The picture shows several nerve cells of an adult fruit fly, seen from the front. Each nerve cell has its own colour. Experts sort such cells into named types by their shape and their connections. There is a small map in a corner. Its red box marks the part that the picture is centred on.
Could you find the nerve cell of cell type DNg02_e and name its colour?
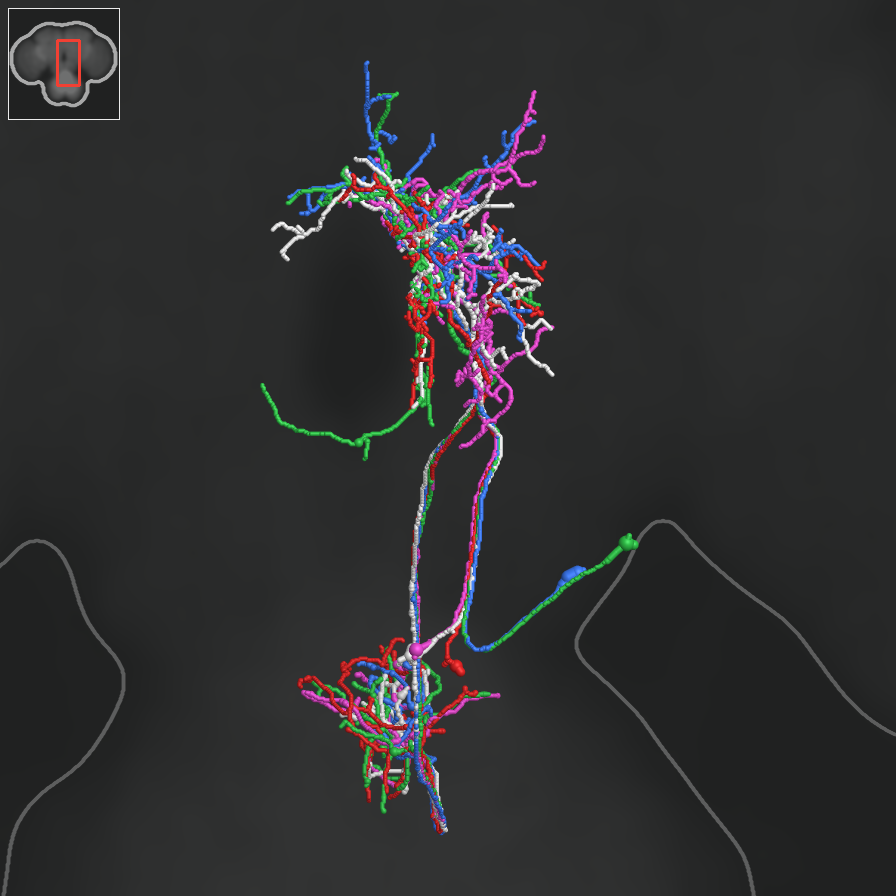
white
